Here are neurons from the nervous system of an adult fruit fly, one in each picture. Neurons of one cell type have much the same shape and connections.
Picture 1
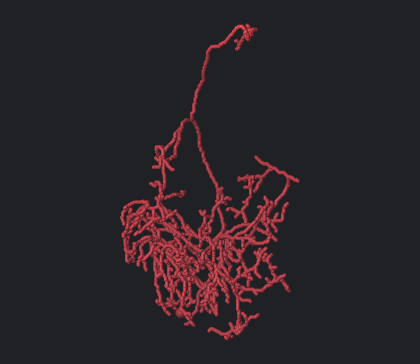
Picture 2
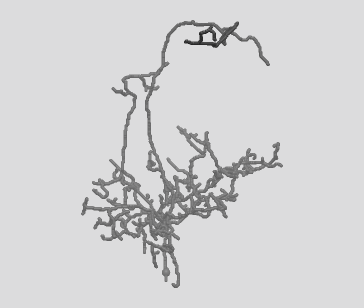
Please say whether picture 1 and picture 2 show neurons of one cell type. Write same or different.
different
